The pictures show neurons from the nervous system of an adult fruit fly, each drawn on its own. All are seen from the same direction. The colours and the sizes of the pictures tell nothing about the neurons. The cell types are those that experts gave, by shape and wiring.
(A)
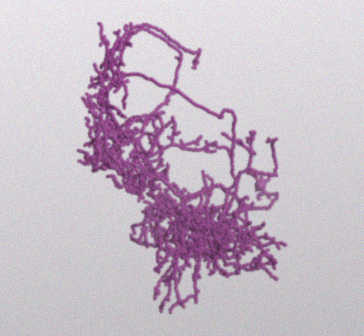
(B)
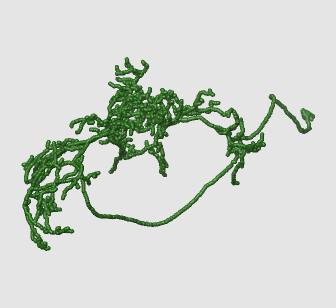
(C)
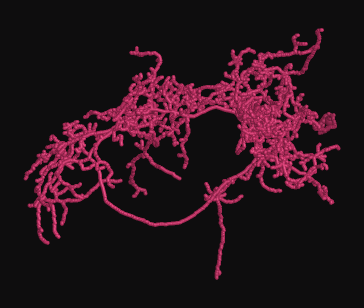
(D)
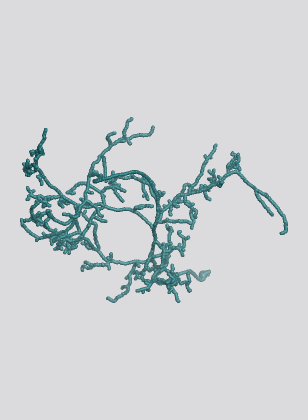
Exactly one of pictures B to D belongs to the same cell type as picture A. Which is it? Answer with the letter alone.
C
